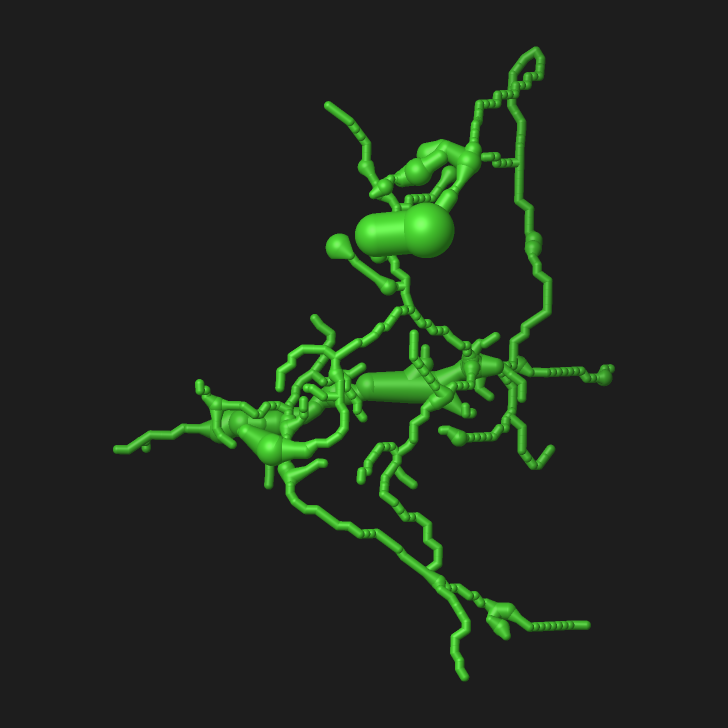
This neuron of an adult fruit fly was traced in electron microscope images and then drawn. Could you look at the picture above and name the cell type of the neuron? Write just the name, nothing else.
Dm9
